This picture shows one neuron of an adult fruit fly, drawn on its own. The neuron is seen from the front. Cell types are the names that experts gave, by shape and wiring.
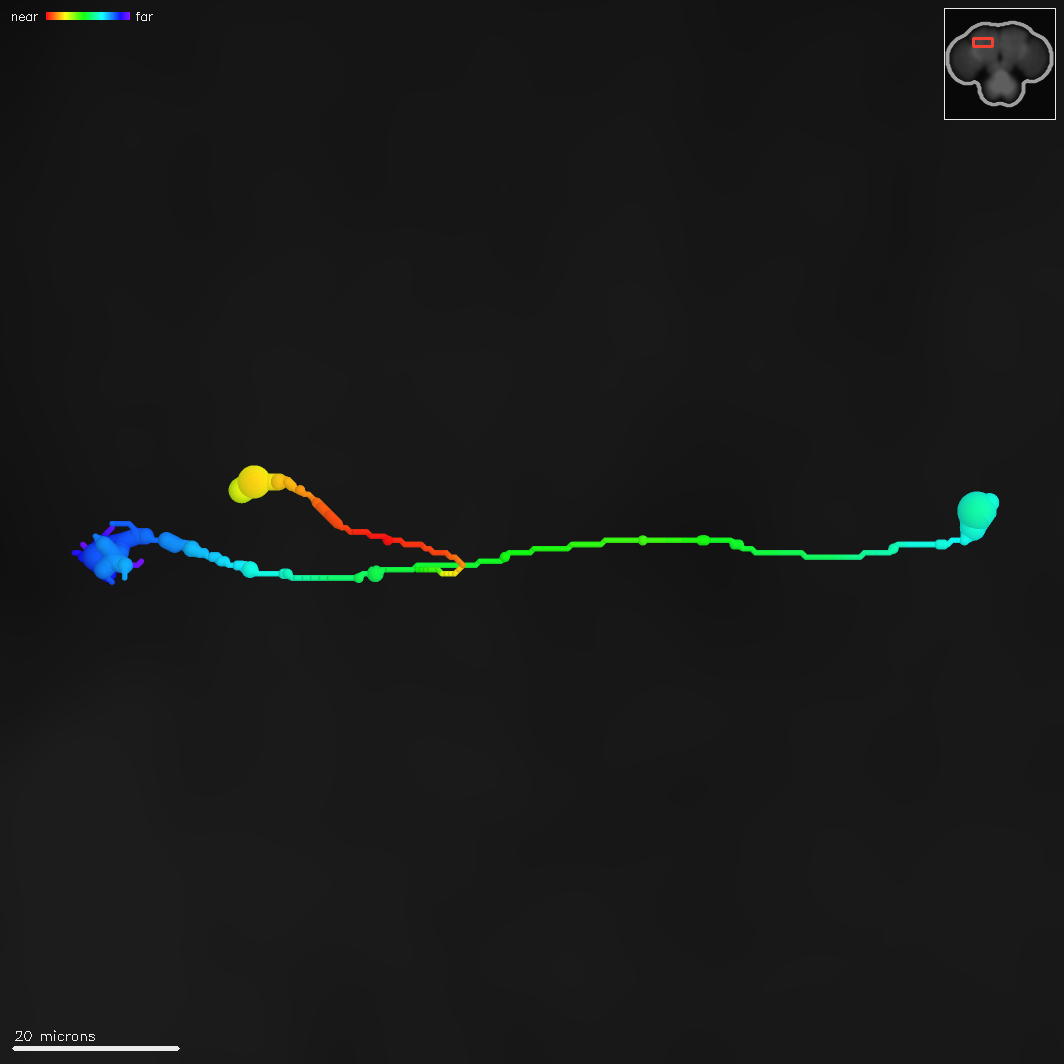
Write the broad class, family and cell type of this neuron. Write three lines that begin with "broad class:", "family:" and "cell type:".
broad class: central-brain intrinsic neuron
family: hemilineage AOTUv3_dorsal
cell type: TuBu08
